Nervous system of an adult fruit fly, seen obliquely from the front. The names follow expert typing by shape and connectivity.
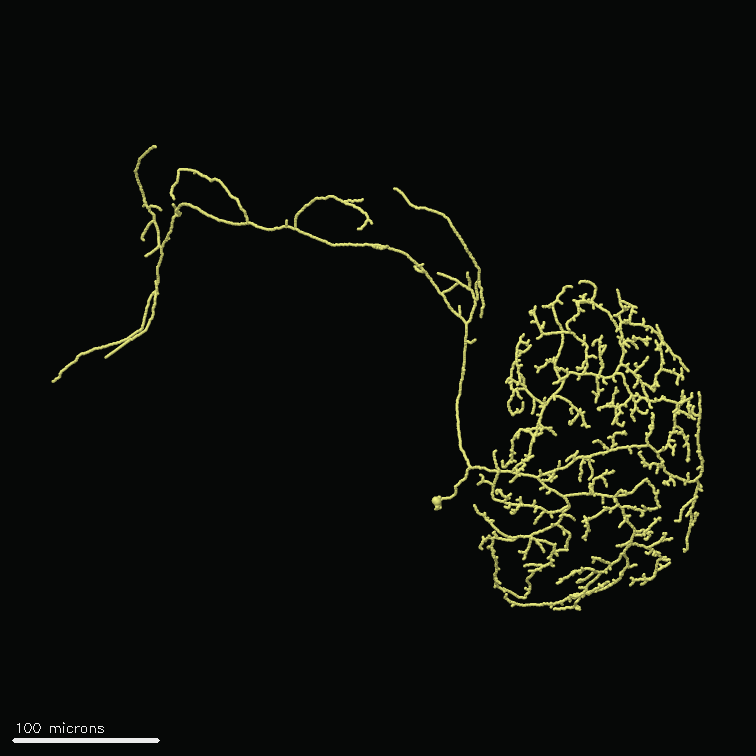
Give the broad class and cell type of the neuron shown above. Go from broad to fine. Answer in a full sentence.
A visual projection neuron, type aMe9.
